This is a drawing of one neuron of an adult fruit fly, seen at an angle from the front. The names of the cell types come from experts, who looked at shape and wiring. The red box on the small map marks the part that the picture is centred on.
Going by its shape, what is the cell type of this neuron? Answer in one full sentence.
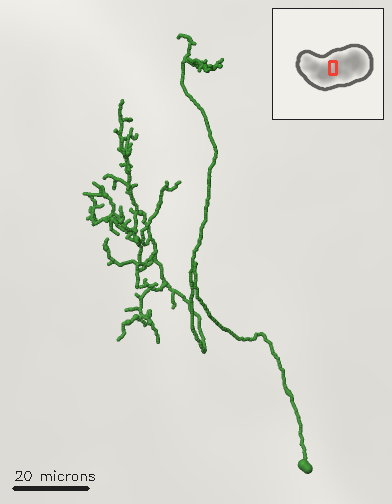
Regarding its cell type, the neuron is LC27.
